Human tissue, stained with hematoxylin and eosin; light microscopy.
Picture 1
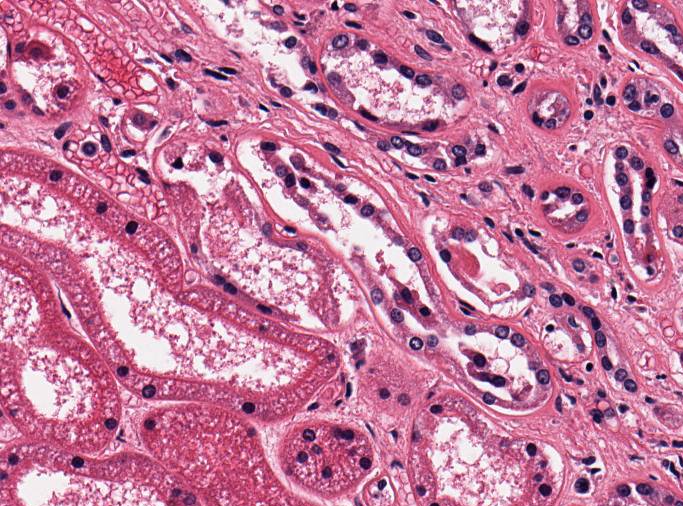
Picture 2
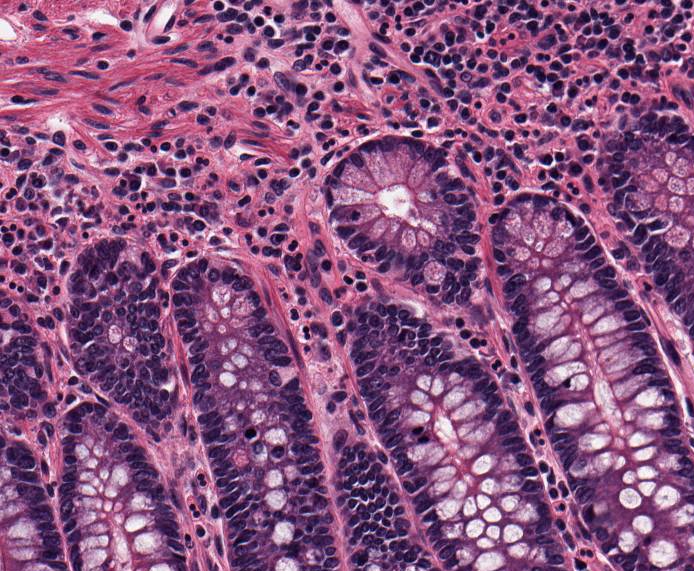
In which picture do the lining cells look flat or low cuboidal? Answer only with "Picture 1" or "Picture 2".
Picture 1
